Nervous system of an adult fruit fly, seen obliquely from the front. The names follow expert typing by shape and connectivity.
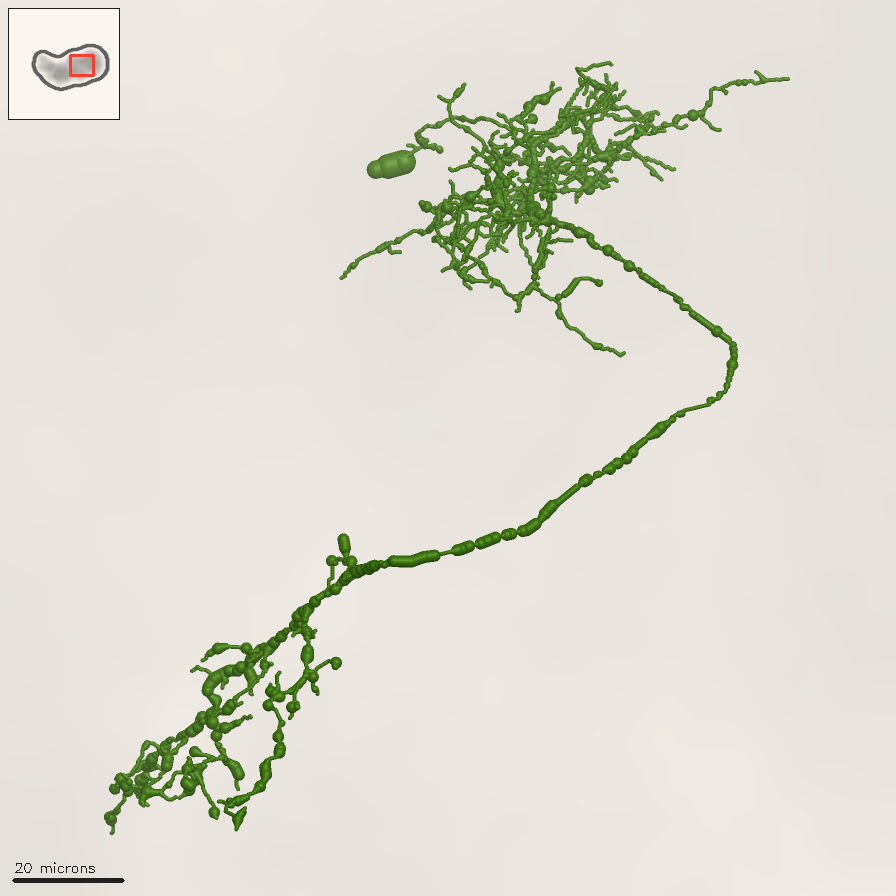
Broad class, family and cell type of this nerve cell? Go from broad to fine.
central-brain intrinsic neuron; hemilineage DM5_central; IB068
